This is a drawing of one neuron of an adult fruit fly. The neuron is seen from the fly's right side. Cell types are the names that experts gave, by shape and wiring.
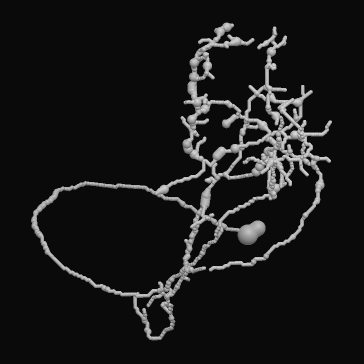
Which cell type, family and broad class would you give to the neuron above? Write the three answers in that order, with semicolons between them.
CB3399; hemilineage SLPad1_posterior; central-brain intrinsic neuron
